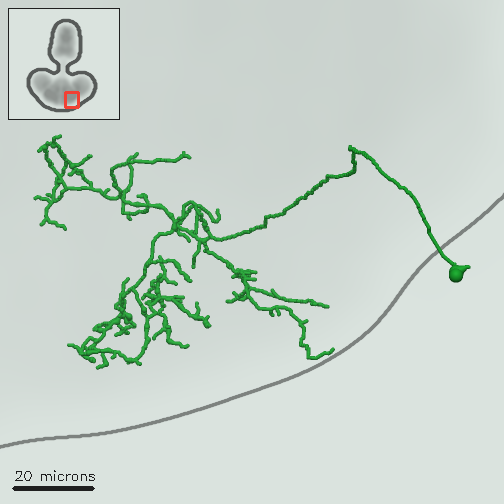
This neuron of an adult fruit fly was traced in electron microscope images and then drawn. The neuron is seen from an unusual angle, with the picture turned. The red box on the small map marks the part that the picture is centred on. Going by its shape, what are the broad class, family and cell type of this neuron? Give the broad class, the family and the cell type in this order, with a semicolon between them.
central-brain intrinsic neuron; hemilineage SLPal5; SLP142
